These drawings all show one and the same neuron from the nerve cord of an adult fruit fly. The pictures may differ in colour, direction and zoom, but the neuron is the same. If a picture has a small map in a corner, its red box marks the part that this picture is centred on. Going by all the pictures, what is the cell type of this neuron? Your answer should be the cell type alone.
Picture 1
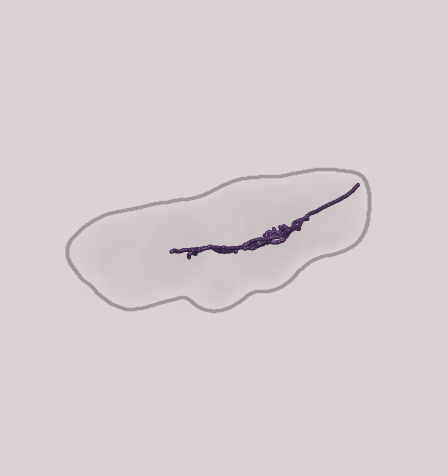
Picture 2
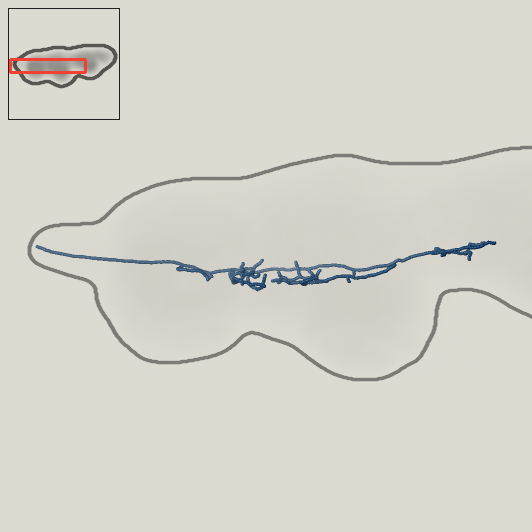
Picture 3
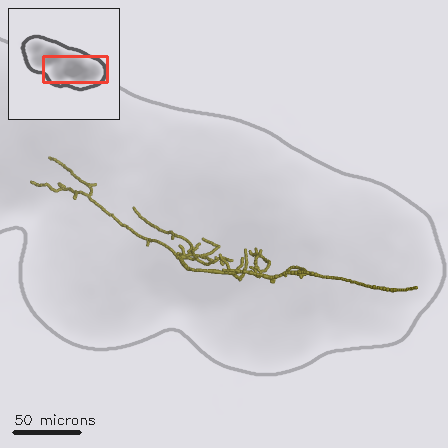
DNg29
